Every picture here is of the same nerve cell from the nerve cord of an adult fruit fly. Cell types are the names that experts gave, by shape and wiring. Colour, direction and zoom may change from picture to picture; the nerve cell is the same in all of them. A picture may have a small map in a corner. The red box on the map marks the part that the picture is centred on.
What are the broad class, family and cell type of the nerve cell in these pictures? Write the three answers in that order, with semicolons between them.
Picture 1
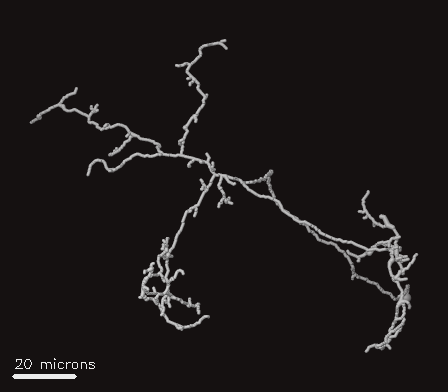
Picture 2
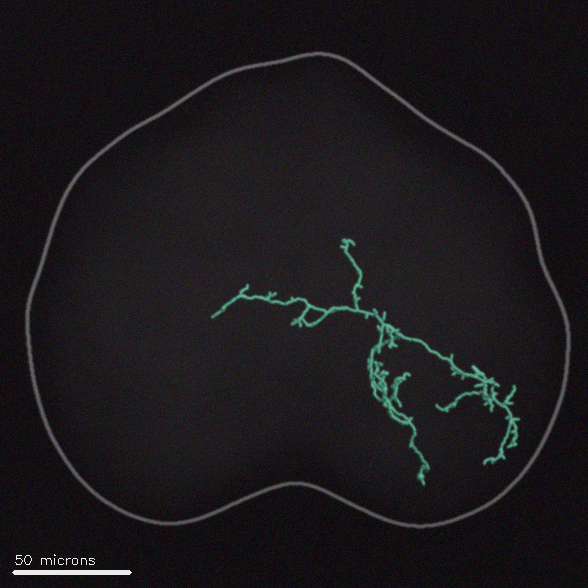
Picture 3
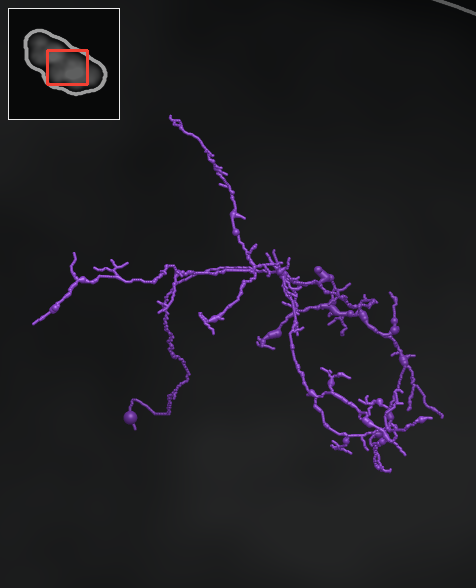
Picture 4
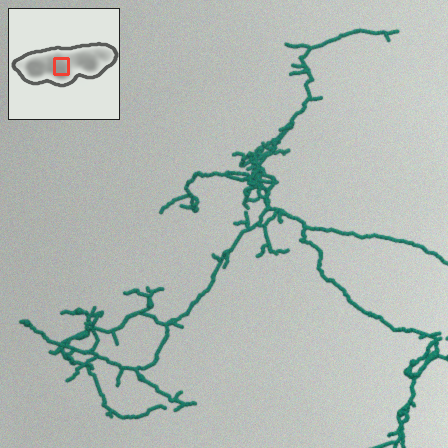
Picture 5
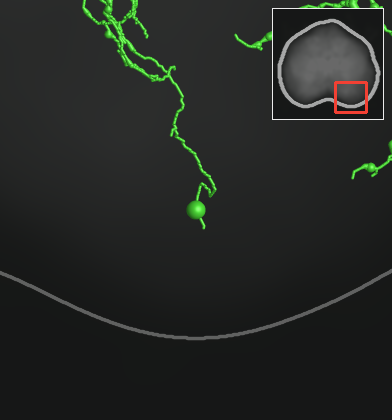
nerve-cord intrinsic neuron; hemilineage 21A; IN21A095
